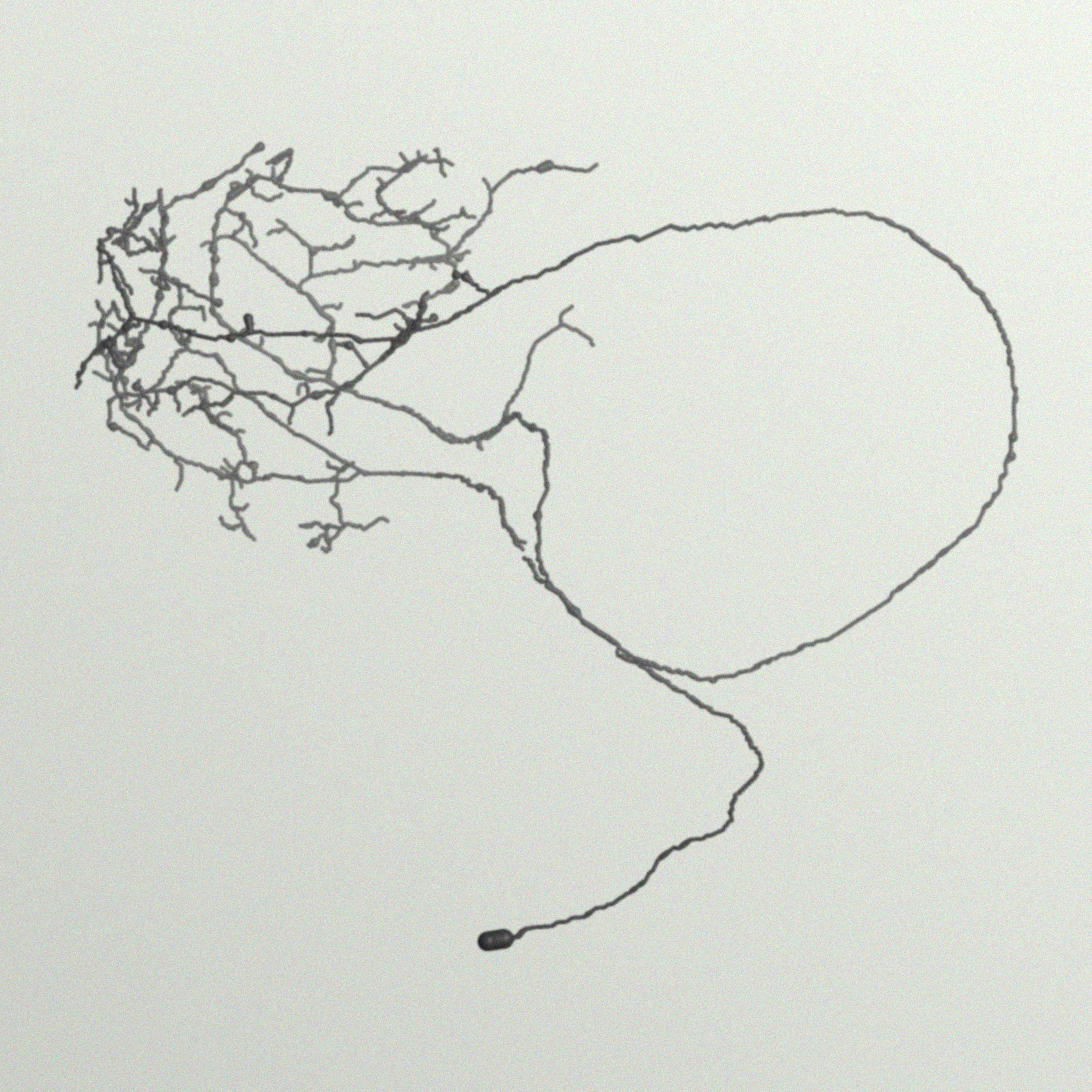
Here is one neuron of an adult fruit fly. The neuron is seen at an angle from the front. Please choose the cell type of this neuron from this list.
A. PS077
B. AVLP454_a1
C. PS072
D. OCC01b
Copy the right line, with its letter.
B. AVLP454_a1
